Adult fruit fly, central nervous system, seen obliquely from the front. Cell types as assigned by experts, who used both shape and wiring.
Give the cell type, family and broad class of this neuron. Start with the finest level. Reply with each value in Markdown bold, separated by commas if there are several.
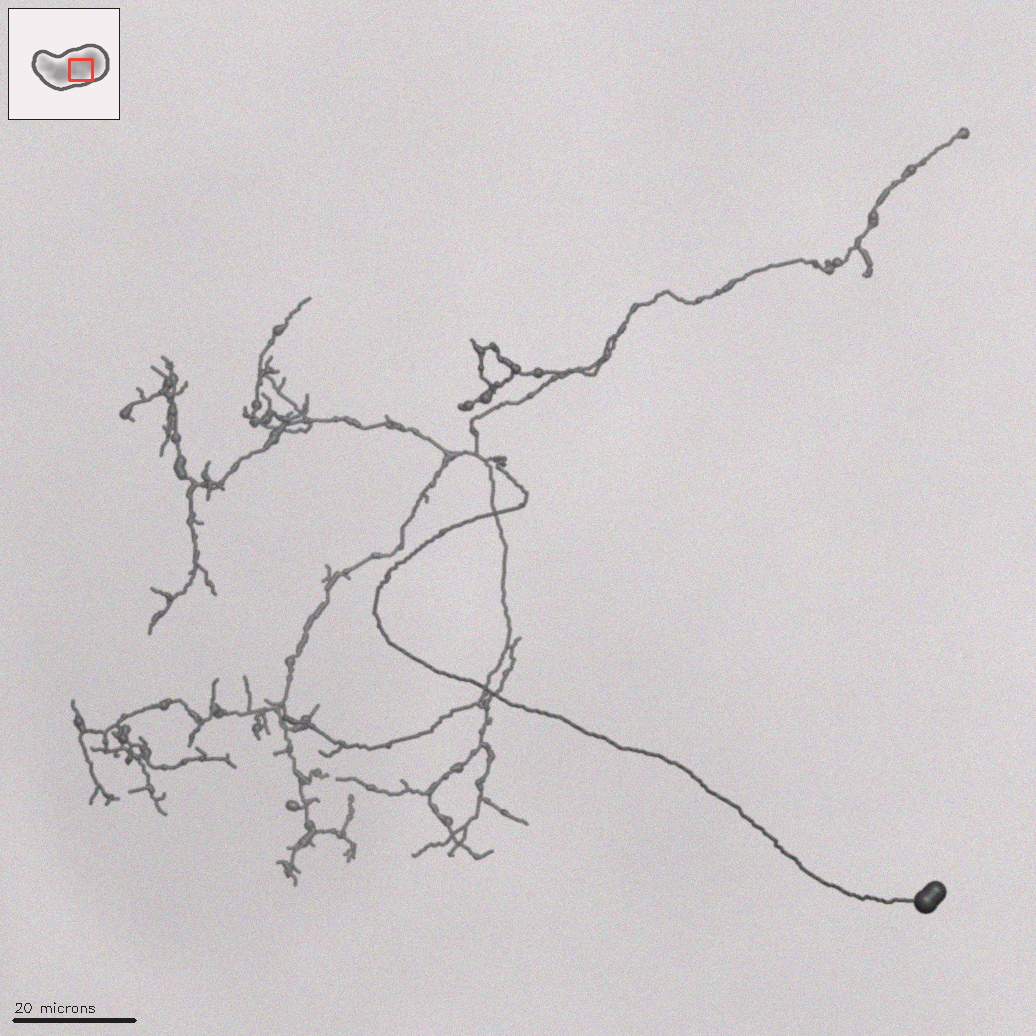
**PS095**, **hemilineage PSa1**, **central-brain intrinsic neuron**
